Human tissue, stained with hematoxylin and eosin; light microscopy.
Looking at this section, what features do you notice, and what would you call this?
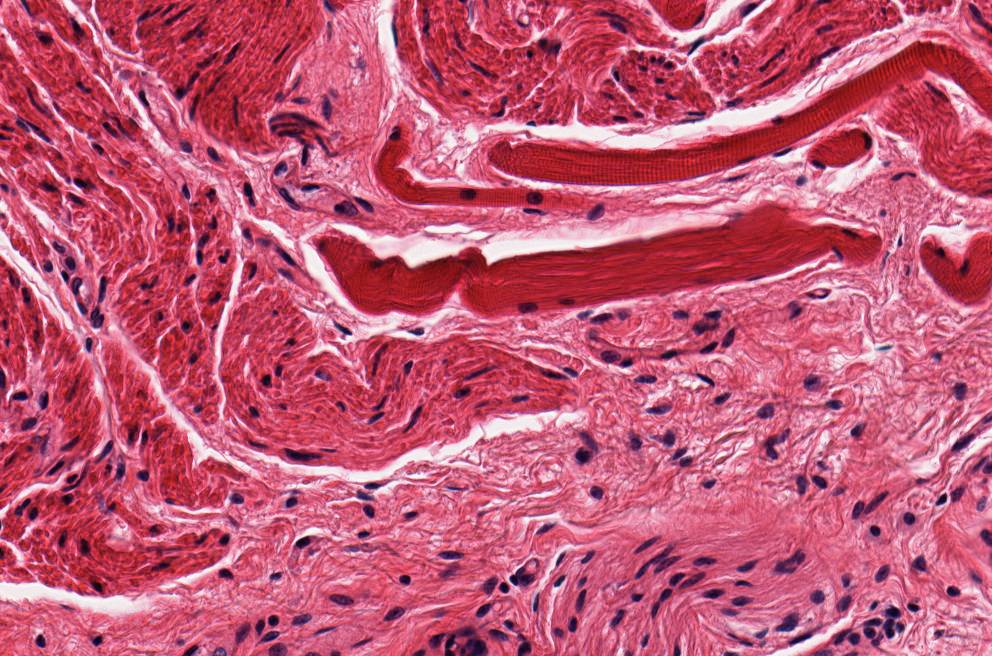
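Upper part and left side: muscle bundles; lower right: looser connective tissue. Two long, deeply red muscle fibres run roughly horizontally across middle and upper right. Upper left bundles cut in varying planes, running different directions; nuclei mostly elongated, dark blue. Name: muscularis of the esophagus.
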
